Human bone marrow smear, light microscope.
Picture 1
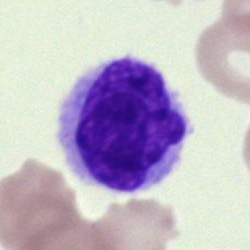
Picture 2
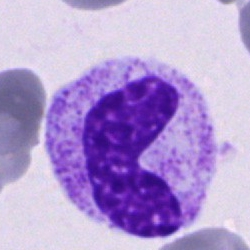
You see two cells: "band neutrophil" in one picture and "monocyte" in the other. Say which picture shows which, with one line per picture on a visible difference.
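The cell in picture 1 is a monocyte. No distinct granules are seen in the cytoplasm.
The cell in picture 2 is a band neutrophil. Fine purple granules are scattered throughout the cytoplasm.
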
